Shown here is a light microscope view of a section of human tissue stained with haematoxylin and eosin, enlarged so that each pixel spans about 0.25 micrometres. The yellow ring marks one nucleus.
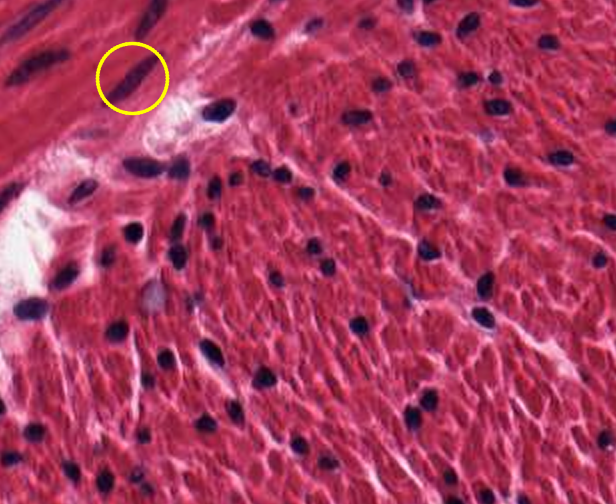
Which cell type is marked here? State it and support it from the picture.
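Smooth muscle cell. The nucleus is long, slender and cigar-shaped with tapered ends, clearly longer and narrower than the round and oval nuclei filling the lower right of the field. The nucleus stains dark purple fairly evenly along its whole length. The surrounding cytoplasm is pink and finely streaked lengthwise, with no clear border separating it from the neighbouring fibres. The cell lies in a band of parallel, lengthwise-running pink fibres at the upper left, its nucleus pointing the same diagonal way as the other elongated nuclei in that band. Just below it, a pale, loose, whitish gap separates this band from the region of rounder nuclei.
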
